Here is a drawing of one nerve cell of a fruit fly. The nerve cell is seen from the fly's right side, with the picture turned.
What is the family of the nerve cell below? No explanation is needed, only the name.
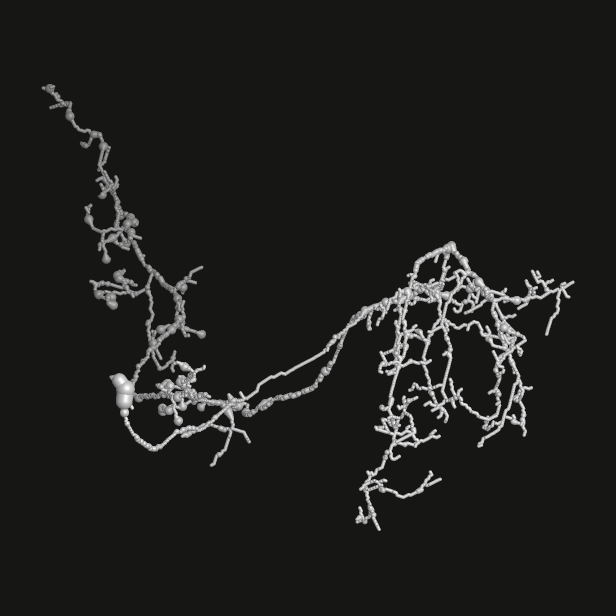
hemilineage LHl2_ventral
